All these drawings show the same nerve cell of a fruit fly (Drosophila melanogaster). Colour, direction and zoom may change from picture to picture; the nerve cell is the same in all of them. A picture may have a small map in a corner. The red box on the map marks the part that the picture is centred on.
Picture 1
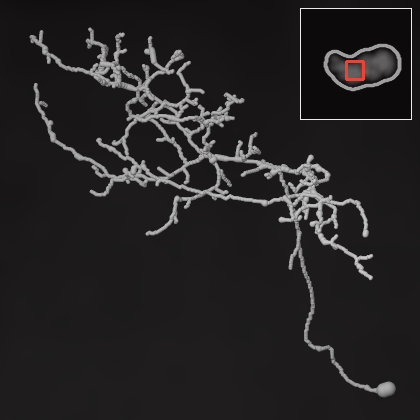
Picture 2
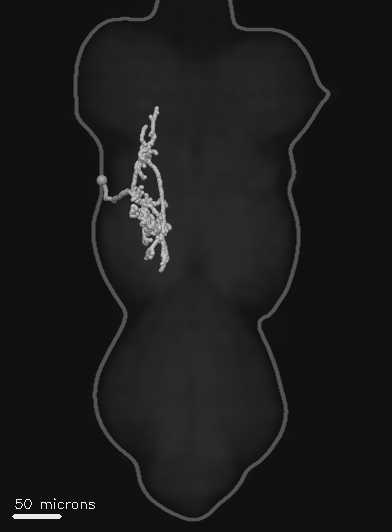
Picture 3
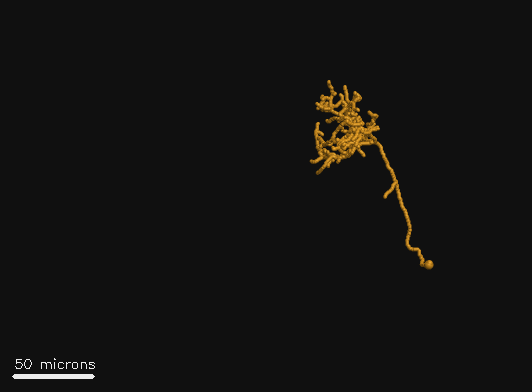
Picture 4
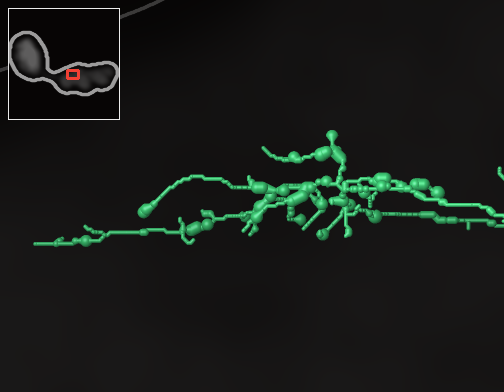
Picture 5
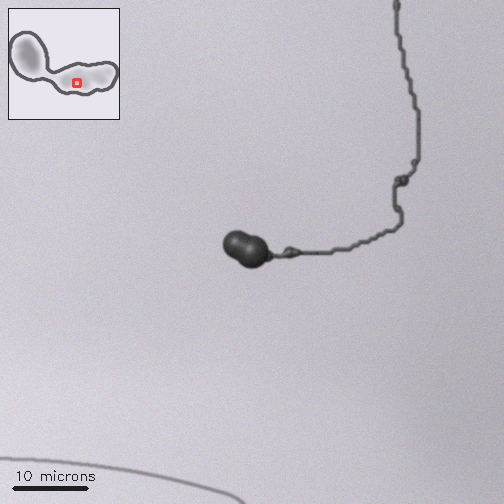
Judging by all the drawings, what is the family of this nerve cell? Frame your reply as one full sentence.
Belonging to family hemilineage 16B is this nerve cell.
